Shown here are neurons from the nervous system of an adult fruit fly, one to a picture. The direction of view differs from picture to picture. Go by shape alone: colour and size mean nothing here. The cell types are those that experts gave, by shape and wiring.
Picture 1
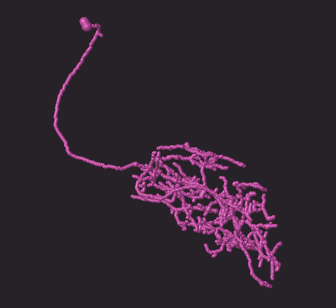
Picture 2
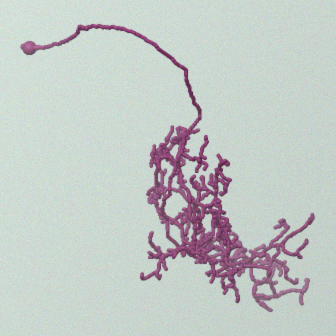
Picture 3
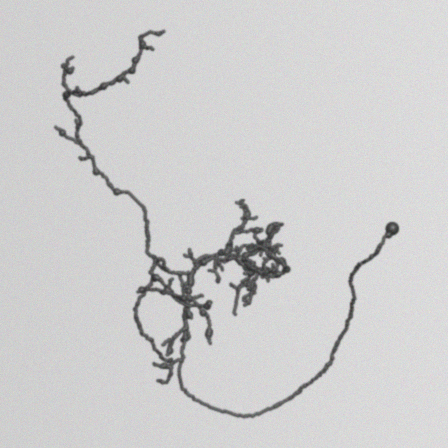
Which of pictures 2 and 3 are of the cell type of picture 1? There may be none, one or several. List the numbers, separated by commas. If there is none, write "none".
2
